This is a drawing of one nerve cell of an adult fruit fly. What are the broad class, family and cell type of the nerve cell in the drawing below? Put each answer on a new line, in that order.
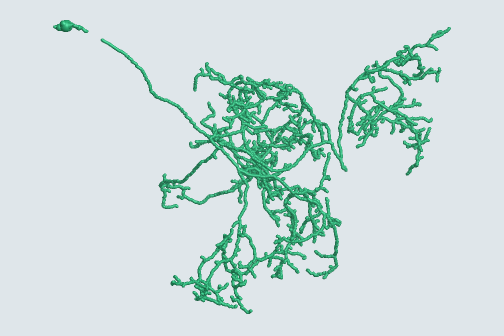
central-brain intrinsic neuron
hemilineage SMPpv2_dorsal
SMP272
